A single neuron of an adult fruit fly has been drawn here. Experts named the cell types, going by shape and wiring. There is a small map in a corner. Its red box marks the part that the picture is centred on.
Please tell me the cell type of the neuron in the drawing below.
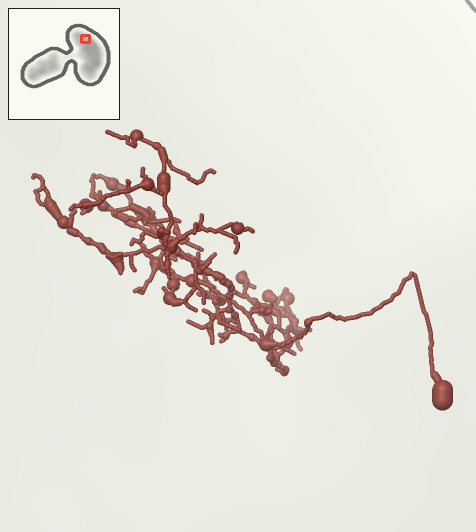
Cm8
